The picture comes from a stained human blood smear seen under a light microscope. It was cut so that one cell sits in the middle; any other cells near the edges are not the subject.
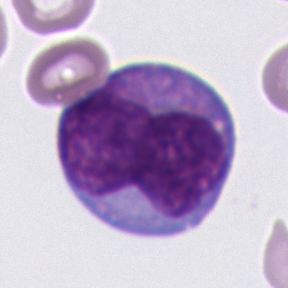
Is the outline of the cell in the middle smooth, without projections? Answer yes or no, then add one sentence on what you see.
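Yes. The cell outline is round and smooth.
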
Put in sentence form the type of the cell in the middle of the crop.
At the middle of the frame sits an atypical promyelocyte.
